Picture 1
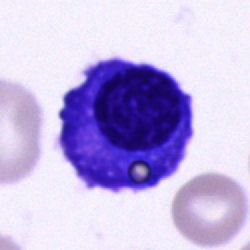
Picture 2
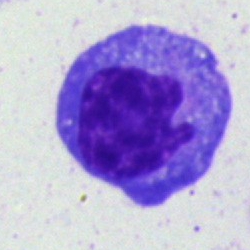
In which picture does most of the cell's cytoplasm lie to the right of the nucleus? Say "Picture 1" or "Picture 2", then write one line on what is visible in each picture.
Picture 2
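In picture 1: The nucleus sits off-centre toward the upper right of the cell.
In picture 2: The nucleus lies toward the left side of the cell.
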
